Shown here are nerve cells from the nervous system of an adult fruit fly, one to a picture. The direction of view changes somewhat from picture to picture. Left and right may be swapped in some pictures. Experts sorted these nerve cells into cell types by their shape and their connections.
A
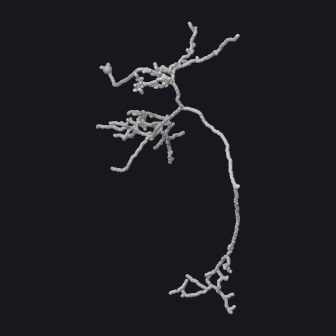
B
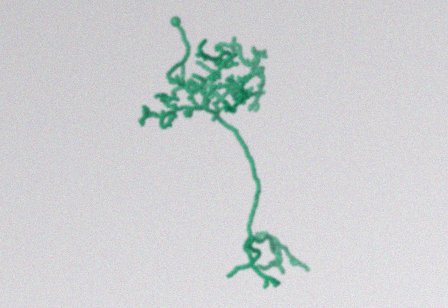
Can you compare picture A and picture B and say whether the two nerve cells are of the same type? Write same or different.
same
